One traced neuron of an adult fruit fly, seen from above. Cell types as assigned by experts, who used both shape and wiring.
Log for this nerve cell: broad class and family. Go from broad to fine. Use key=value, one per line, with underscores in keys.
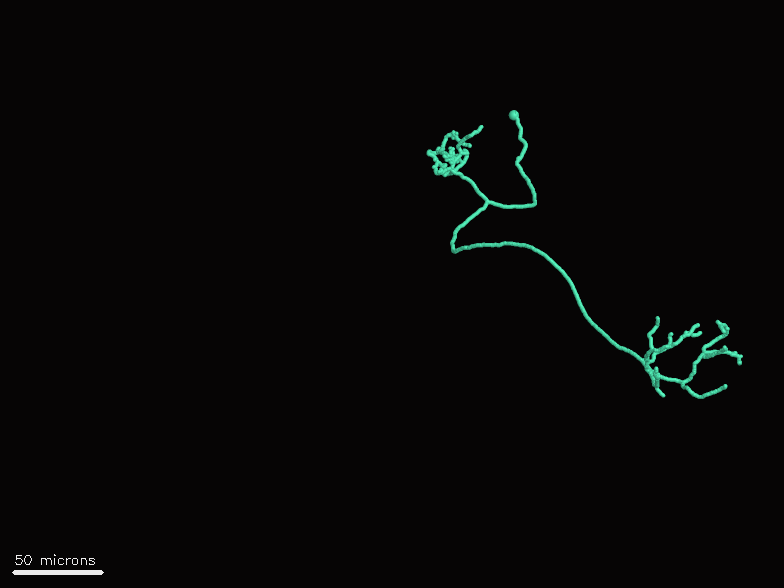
broad_class=central-brain intrinsic neuron
family=hemilineage ALv1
